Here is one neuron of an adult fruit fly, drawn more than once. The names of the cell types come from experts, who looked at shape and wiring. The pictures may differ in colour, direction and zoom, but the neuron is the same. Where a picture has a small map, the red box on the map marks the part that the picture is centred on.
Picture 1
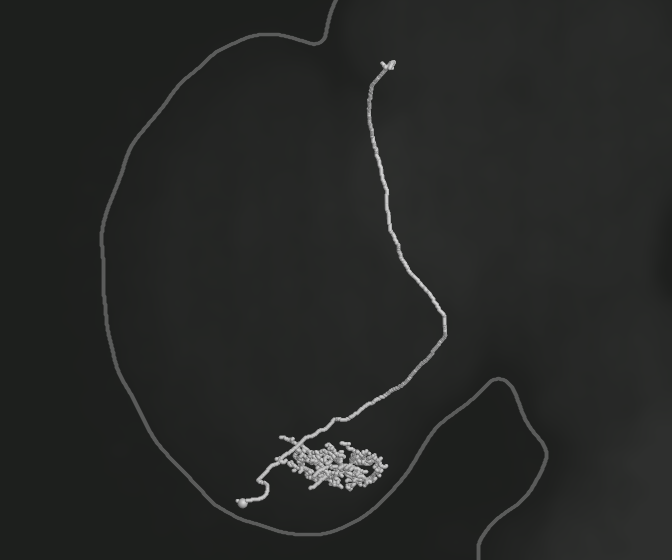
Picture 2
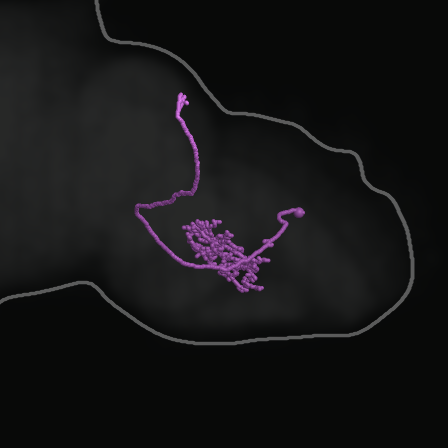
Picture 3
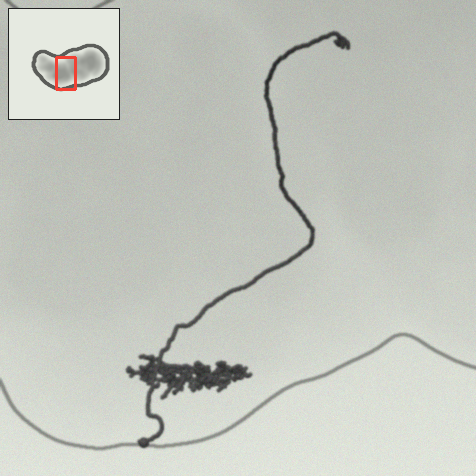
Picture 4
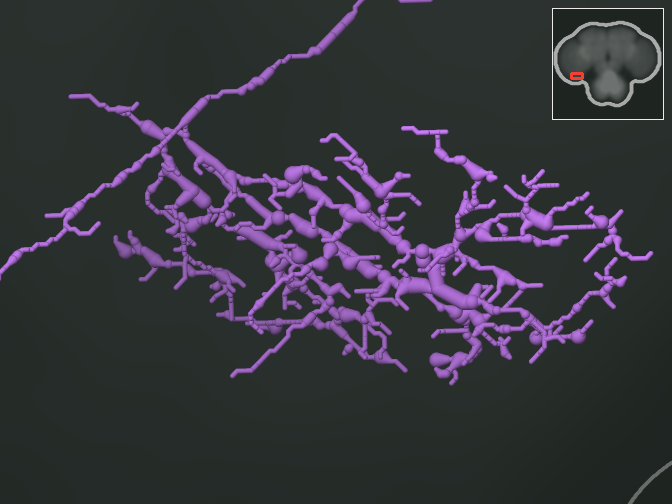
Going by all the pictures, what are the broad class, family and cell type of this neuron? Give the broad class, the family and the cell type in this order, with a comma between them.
visual projection neuron, MeTu, MeTu1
